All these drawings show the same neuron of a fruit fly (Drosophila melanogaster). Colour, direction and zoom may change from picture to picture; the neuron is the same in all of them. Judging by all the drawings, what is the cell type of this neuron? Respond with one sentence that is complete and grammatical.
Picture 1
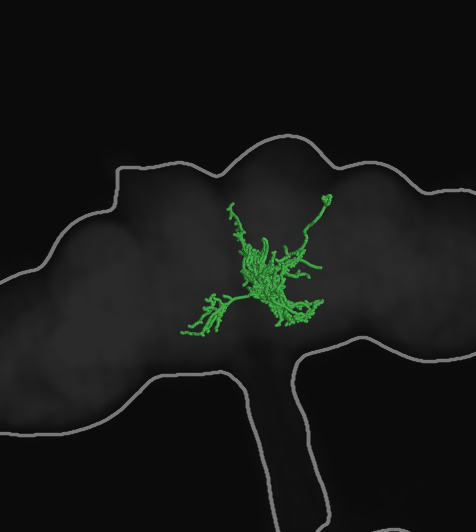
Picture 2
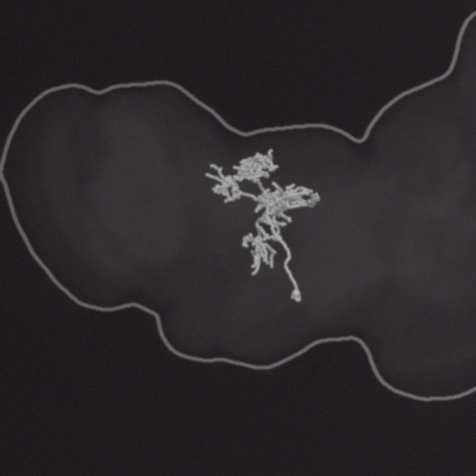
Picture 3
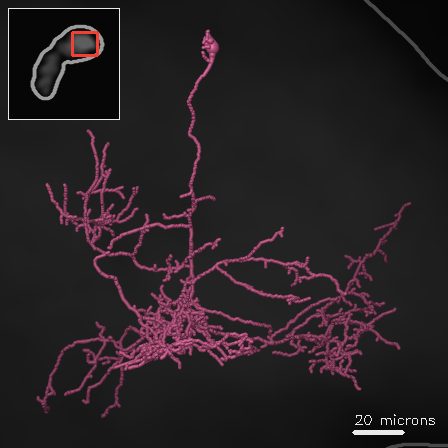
In the scheme of cell types, this neuron is IB007.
